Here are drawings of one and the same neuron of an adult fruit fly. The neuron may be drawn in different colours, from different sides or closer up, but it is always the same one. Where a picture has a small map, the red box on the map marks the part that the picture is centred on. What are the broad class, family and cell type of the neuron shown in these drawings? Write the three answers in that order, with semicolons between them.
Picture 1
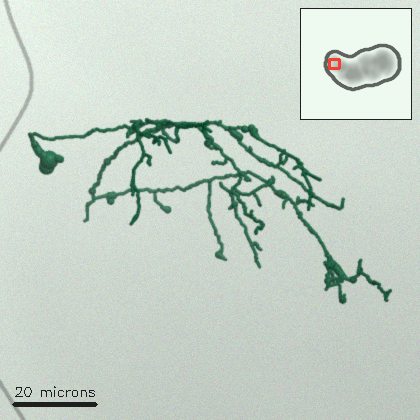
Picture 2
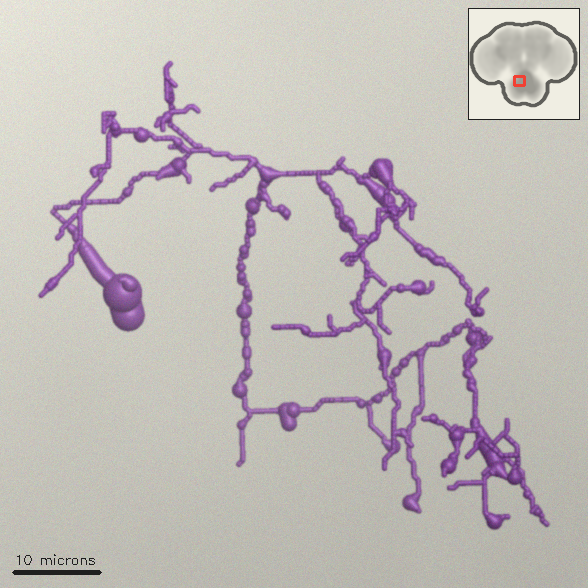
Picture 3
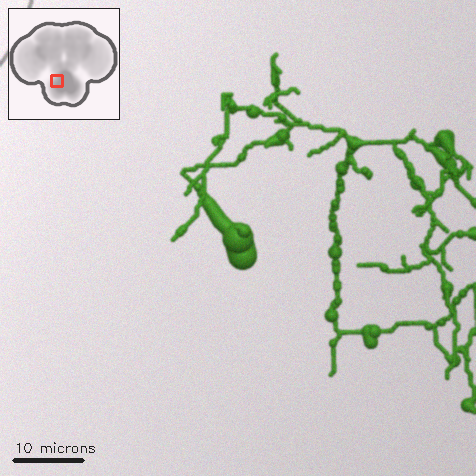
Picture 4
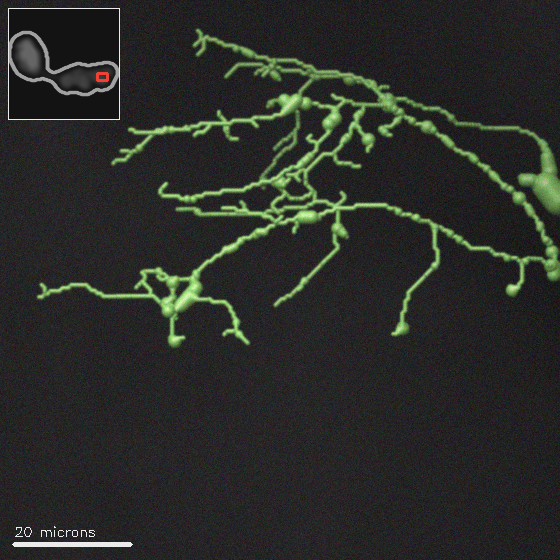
nerve-cord intrinsic neuron; hemilineage 19A; IN19A060_d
